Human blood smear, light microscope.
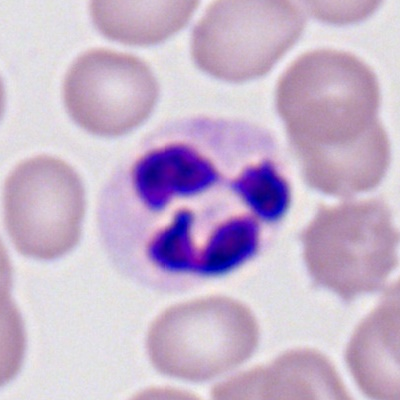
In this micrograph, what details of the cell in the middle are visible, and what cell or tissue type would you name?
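Item one, the nucleus: divided into several distinct lobes, with no nucleoli visible. Item two, the cytoplasm: plentiful and pale pinkish-lilac. Item three, granules: the cytoplasm holds no coarse orange-red ones. Name: segmented neutrophil.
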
